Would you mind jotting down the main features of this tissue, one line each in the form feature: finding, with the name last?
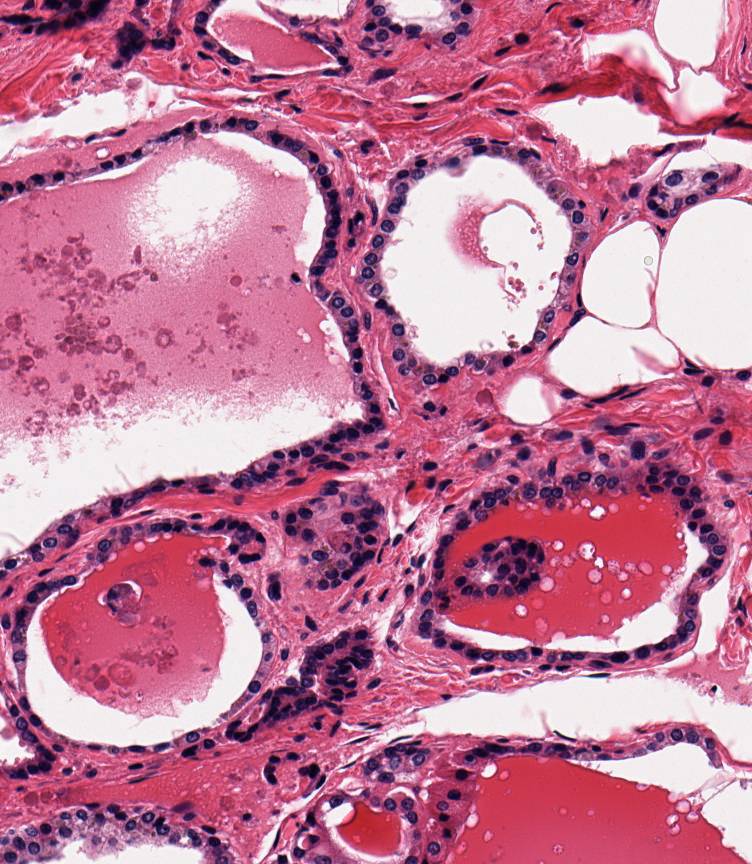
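Spaces: several rounded to irregular, widely dilated glandular spaces filling the field
Stroma: narrow bands separating the spaces
Secretion: many small round clear vacuoles in the lower right space
Upper centre-right space: largely empty, one small wisp of pink material
Fat: cluster of adipocytes with large empty clear vacuoles, upper right edge
Tissue: thyroid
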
